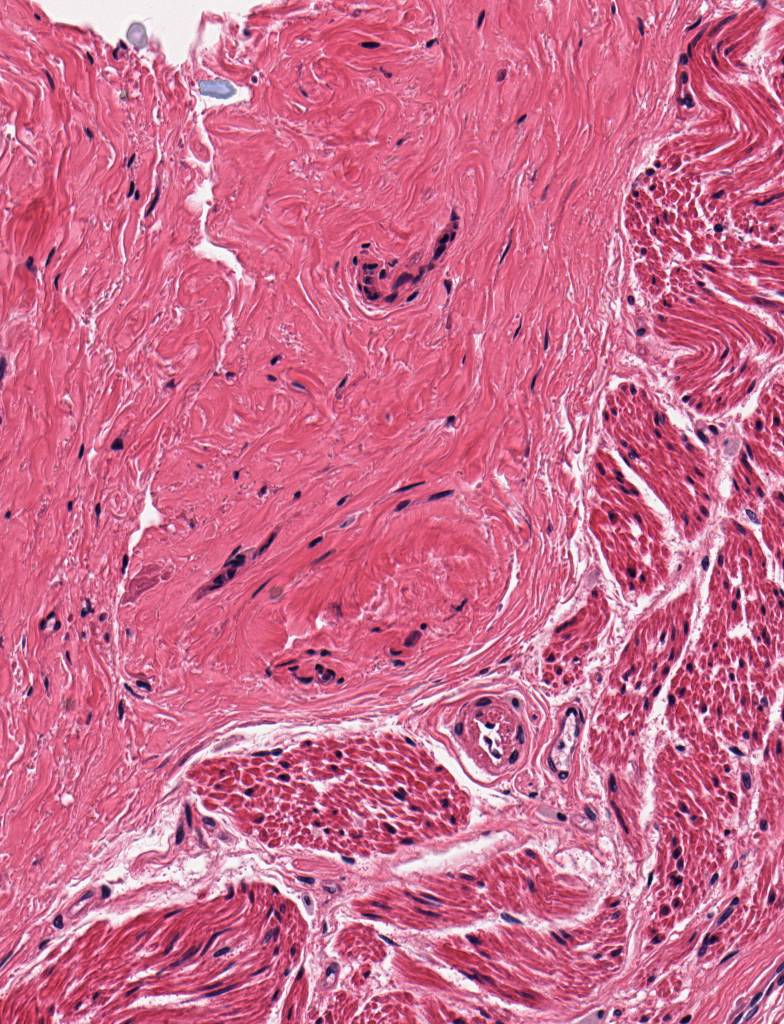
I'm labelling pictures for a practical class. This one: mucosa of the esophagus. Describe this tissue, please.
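Dense pink collagenous tissue occupies the upper left and centre; bundles of smooth muscle take the right side and the bottom. In the fibrous area the collagen fibres are wavy and swirling, with sparse spindle-shaped nuclei. The muscle bundles are cut in varied planes, some across, some lengthwise. Their cells have elongated, blunt-ended nuclei and deeply eosinophilic cytoplasm.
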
